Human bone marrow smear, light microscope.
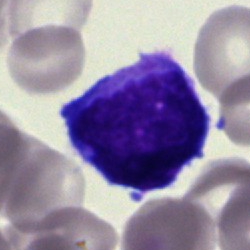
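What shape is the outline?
Angular, with several fairly straight edges.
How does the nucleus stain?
Deep blue-violet throughout.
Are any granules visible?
None can be seen anywhere in the cell.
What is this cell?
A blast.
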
